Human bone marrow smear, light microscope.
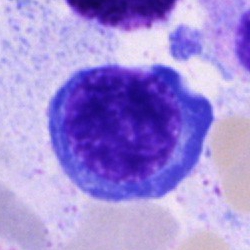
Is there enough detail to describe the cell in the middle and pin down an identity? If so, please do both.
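This one's got a deep blue cytoplasm. Its chromatin is dark purple and coarsely clumped. There's a paler band of cytoplasm lying against the lower side of the nucleus. The cytoplasm rim is wider on the right of the nucleus than on the left. What you're looking at is an erythroblast.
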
